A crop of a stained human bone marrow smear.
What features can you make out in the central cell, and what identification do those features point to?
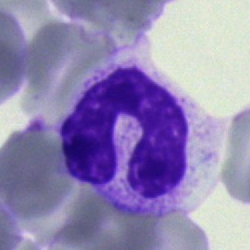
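Description: the nucleus is bent into a horseshoe opening downward, with coarsely clumped dark purple chromatin. Pale lilac cytoplasm fills the wider space on the right and holds fine, scattered purple granules. Identification: band neutrophil.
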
